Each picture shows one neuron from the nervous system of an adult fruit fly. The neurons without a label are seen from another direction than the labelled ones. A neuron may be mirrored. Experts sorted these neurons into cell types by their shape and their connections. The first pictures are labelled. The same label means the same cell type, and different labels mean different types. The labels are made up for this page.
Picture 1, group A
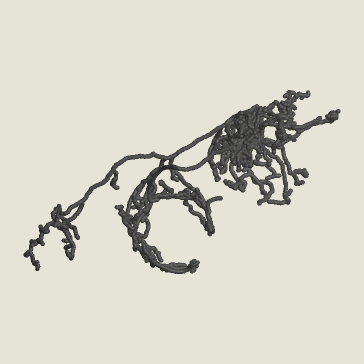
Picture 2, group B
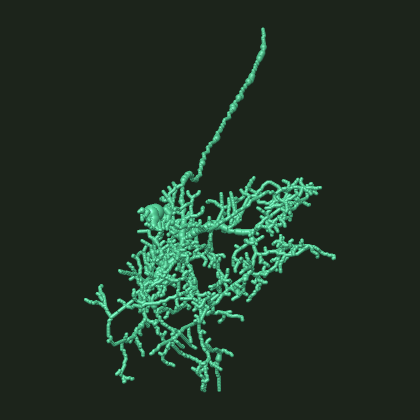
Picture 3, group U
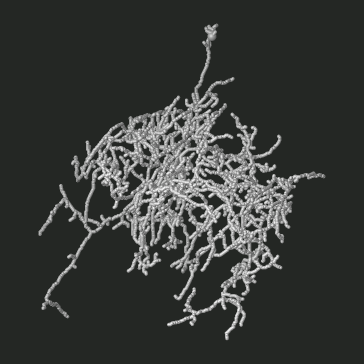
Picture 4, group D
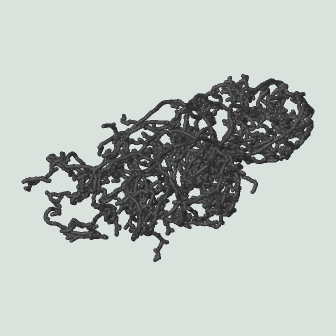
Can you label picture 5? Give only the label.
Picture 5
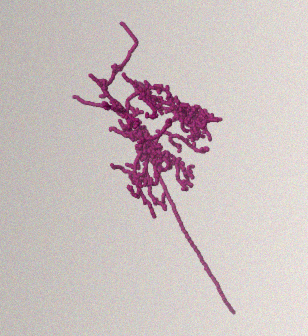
group B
